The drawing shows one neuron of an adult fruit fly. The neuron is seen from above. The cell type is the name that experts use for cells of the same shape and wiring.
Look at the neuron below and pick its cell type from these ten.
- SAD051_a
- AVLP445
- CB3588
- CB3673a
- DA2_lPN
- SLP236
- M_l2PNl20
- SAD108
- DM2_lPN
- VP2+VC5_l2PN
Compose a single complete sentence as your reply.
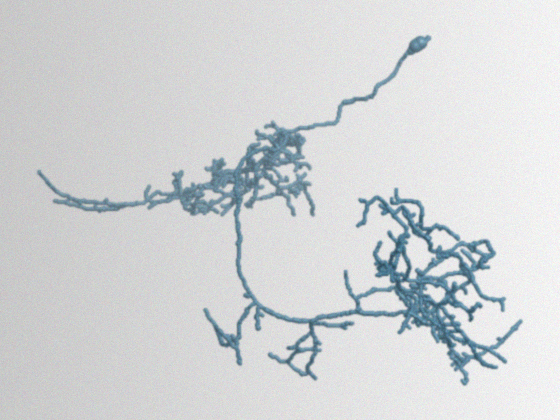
This particular neuron has the cell type SLP236.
